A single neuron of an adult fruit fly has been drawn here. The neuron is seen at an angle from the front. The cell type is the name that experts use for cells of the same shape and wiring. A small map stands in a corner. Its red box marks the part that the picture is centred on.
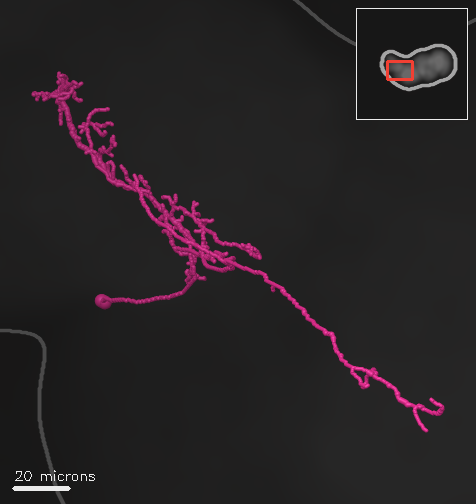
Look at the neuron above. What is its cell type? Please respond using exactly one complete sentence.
The cell type that this neuron has is IN10B030.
